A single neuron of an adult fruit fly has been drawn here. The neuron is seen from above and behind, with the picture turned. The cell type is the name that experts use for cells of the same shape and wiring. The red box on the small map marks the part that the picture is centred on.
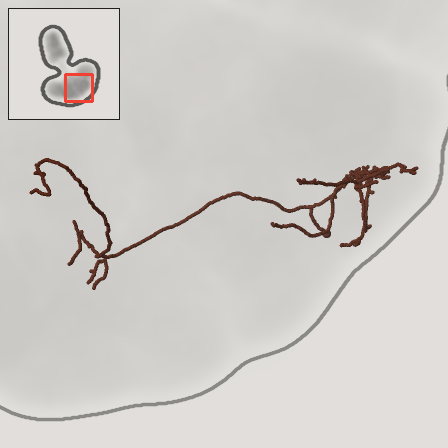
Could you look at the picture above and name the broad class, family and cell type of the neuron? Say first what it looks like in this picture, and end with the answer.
It lies in the brain. As drawn here it is more than twice as wide as it is tall. It is a central-brain intrinsic neuron. The family is hemilineage AOTUv3_ventral. It is of cell type AOTU038.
